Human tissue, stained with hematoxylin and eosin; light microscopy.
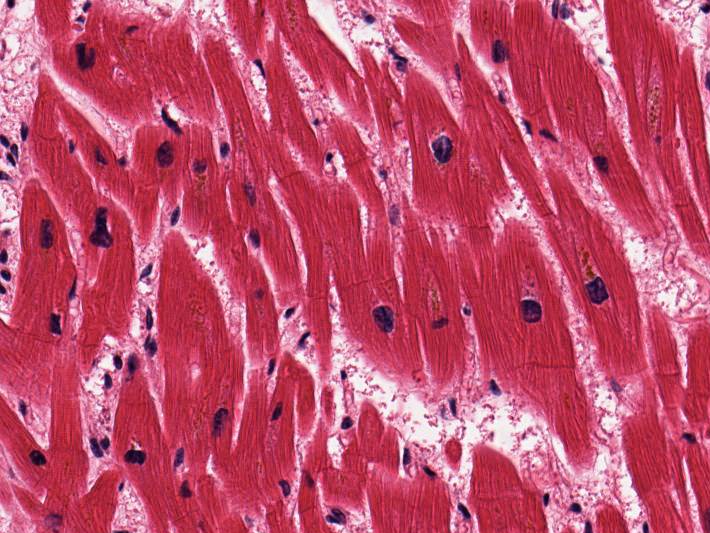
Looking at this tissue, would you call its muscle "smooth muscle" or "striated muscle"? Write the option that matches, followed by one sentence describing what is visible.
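Striated muscle. Striated muscle fibres run roughly parallel to one another, slanting obliquely across the whole field.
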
